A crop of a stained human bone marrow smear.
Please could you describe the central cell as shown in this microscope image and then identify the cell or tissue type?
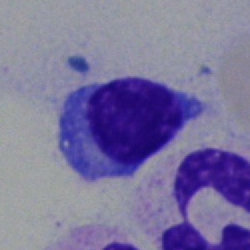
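See how the nucleus sits off-centre toward the right, its chromatin dark purple and dense-looking. The cytoplasm makes its widest rim on the left, and a small pale blue bulge of it pokes out from the right edge. That's a plasma cell.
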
